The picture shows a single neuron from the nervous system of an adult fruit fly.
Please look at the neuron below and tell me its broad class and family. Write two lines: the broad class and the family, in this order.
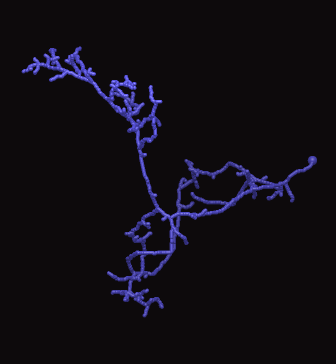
central-brain intrinsic neuron
hemilineage SMPpv2_ventral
